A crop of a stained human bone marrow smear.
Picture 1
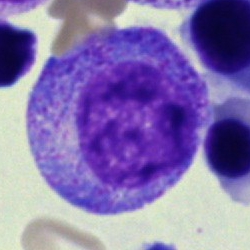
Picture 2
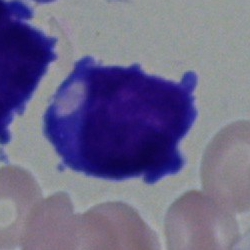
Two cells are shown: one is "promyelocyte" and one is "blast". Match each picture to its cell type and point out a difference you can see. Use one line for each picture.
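Picture 1 is a promyelocyte. Numerous fine reddish-purple granules are scattered through the cytoplasm.
Picture 2 is a blast. No distinct granules can be seen in the cell.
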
